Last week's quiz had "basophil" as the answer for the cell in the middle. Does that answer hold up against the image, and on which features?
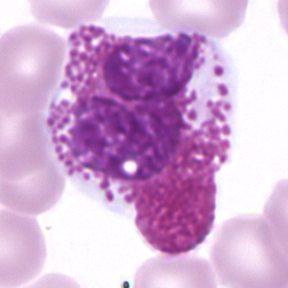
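The nucleus consists of two large lobes, one above the other.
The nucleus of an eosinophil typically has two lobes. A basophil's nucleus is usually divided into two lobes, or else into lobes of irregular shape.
On the number of lobes alone, therefore, either name could fit. Both lobes can be made out, with dark purple, coarsely clumped chromatin and no visible nucleoli.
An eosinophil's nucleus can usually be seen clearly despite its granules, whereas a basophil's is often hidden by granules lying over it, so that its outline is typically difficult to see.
This nucleus, visible despite the granules, goes with eosinophil and against basophil. The cytoplasm holds many coarse, round, reddish-pink granules of about the same size, and between them it is pale and nearly colourless, best seen at the upper right. Basophil does not fit; the cell is an eosinophil.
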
